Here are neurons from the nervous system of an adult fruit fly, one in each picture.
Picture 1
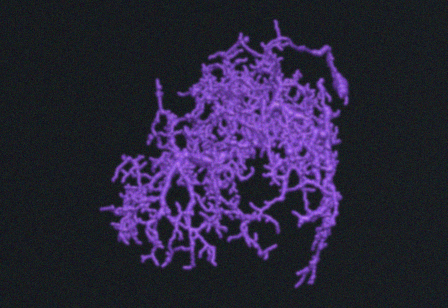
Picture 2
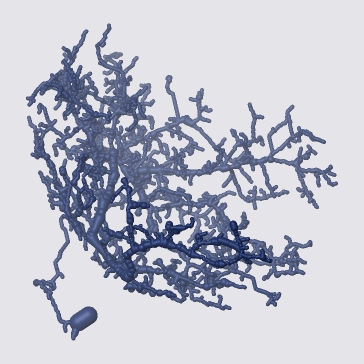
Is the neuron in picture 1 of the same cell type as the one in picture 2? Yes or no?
yes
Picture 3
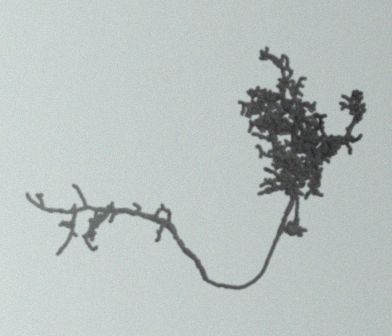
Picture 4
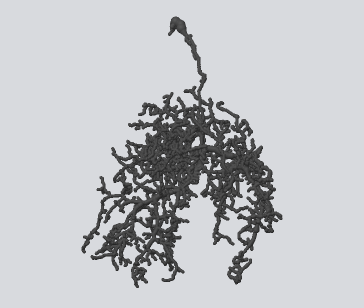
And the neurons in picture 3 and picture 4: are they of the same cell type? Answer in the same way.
no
